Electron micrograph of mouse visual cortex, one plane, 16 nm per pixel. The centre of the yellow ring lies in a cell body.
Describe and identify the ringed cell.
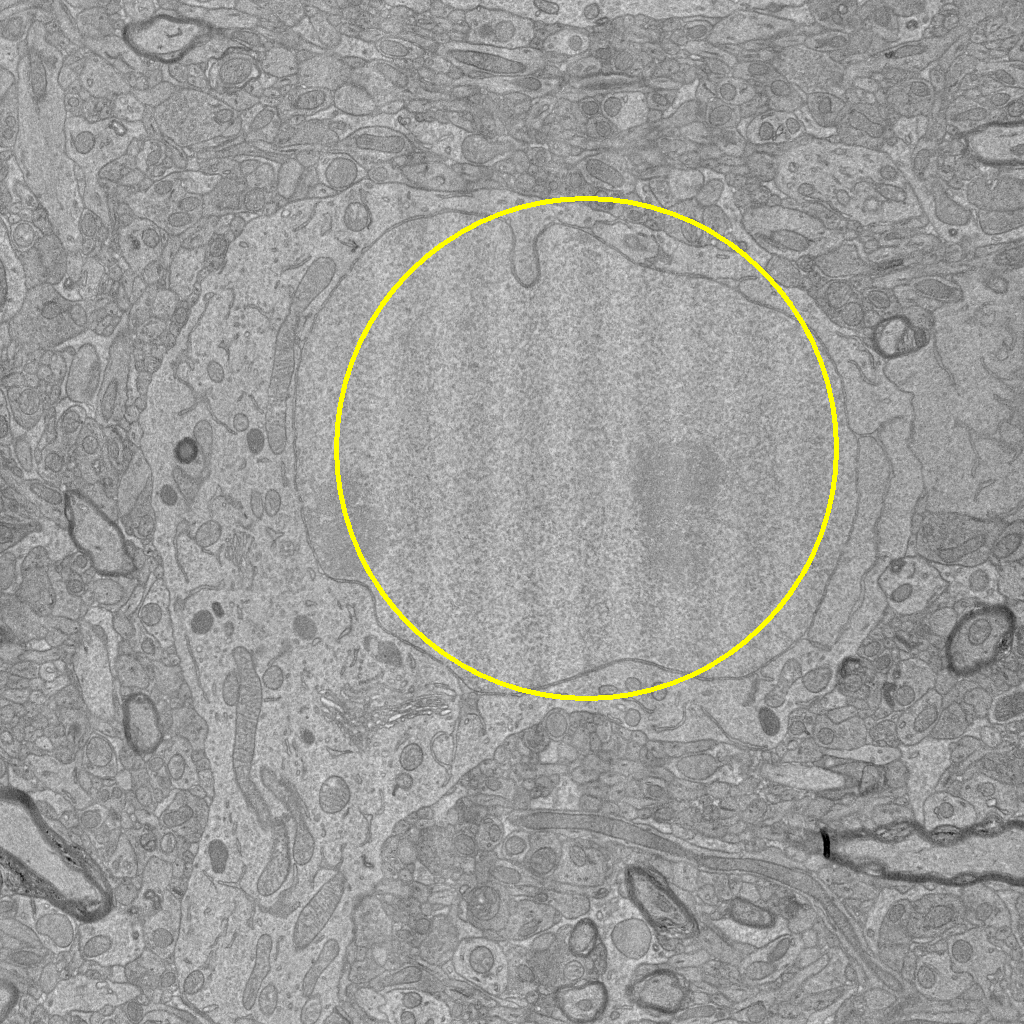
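Start with the envelope: it's smooth apart from one narrow, finger-like infold at the top of the nucleus. Chromatin's pale and finely dispersed, with no dark clumps lining the envelope. Just right of centre you can make out a faint, ill-defined darker patch, and faint vertical light and dark stripes run across the nucleus. What you have is an excitatory neuron.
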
